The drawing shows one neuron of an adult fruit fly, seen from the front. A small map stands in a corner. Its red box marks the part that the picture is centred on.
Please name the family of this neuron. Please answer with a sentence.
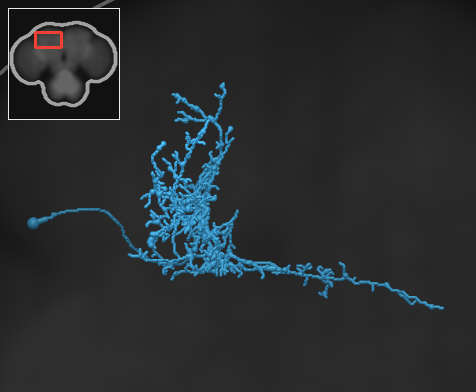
The family is hemilineage SLPp&v1_ventral.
